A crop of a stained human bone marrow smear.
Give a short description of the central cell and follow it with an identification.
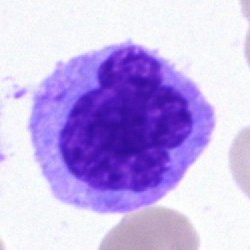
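Roughly round, the cell has a slightly irregular, bumpy edge. Its chromatin is dark purple, with a mottled, patchy texture. The cytoplasm is pale bluish-violet, and no clear vacuoles are visible in it. This is a monocyte.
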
